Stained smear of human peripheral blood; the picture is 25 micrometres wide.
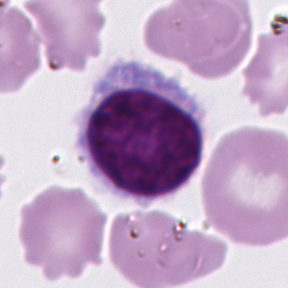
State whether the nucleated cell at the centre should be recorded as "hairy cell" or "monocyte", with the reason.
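I'd say hairy cell. Looking at the edge of the cytoplasm: it's ragged with fine hair-like projections, most marked along the top. The nucleus is round to slightly oval, without indentation, and shows no visible nucleoli. It measures about 10 by 9 micrometres and fills about 70% of the cell's area; the cell is about 12 micrometres across. The pale greyish-blue cytoplasm rims it, widest above the nucleus.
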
